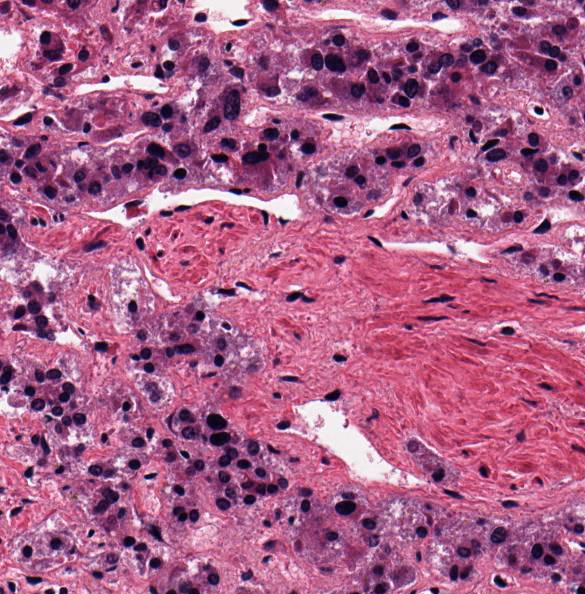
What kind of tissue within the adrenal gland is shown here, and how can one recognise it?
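The tissue is medulla. Cells lie in nests and sheets above and below a central band of pink fibrous tissue, with granular purplish-pink cytoplasm and scattered pale vacuolated areas. Their round, dark-staining nuclei vary clearly in size, some much larger than their neighbours.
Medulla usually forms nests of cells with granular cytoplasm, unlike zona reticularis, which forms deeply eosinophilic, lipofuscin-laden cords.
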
